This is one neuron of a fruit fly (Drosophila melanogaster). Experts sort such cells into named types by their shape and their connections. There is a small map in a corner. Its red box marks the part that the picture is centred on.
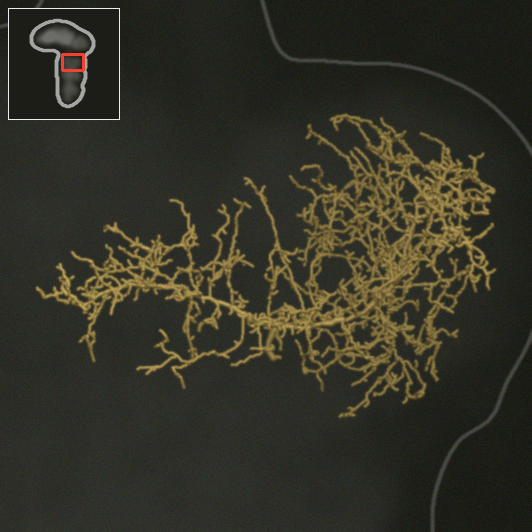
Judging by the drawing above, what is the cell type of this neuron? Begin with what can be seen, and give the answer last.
More than a hundred branch ends can be seen. As drawn here it is wider than it is tall. Its broad class is nerve-cord intrinsic neuron. Its cell type is IN19A024.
